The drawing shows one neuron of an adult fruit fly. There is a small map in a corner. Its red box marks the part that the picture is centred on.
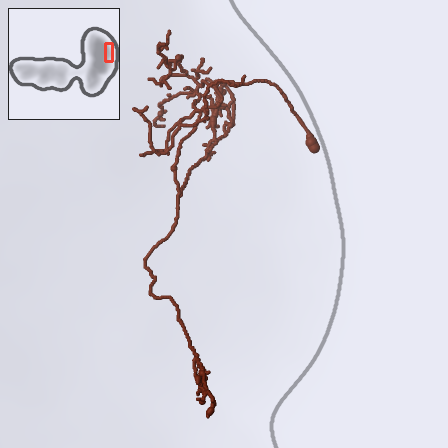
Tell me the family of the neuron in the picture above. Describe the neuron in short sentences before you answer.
It is in the brain and does not reach the nerve cord. As drawn here it is taller than it is wide. Its broad class is central-brain intrinsic neuron. Its family is called class DAN.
